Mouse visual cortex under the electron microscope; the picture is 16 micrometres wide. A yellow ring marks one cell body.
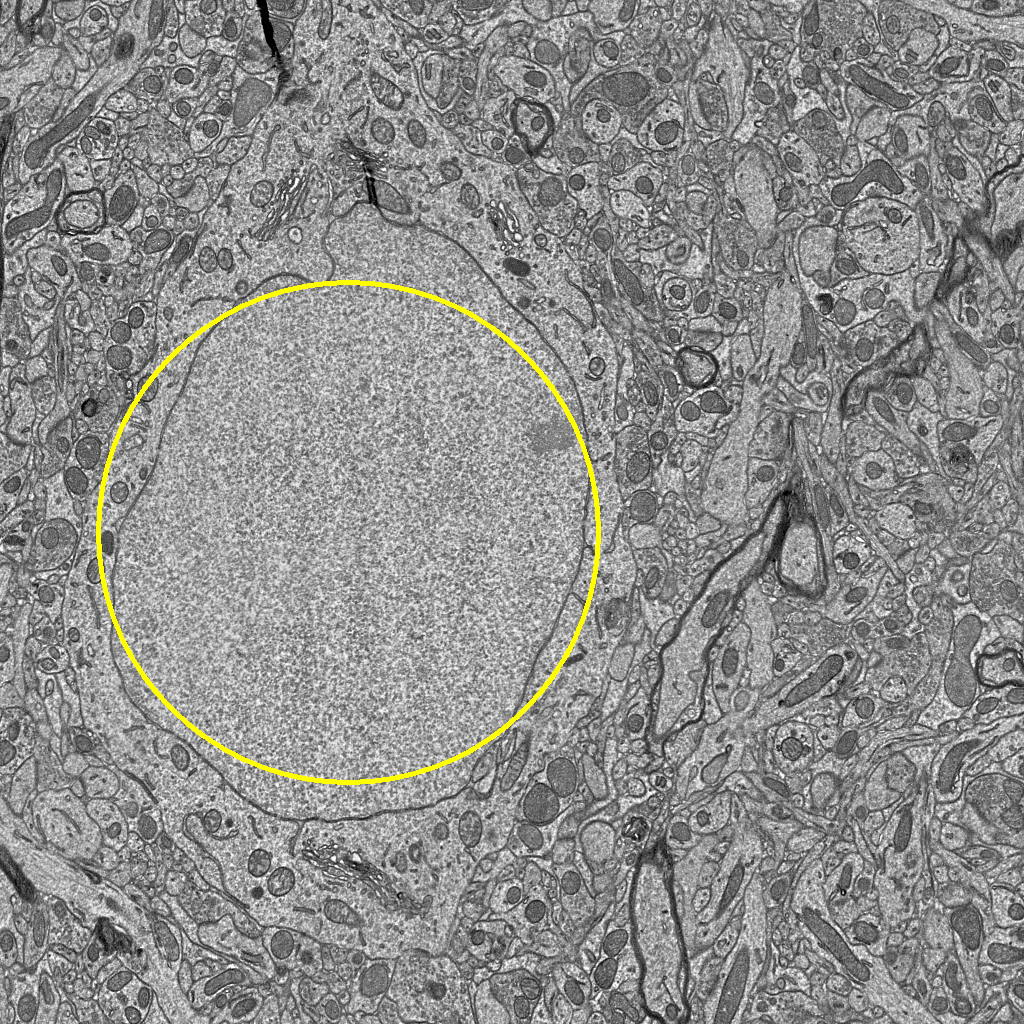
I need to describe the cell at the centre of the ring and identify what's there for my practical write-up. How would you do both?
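Large and nearly round, the nucleus lies wholly within the picture, its envelope smooth, without deep infoldings. No dark, compact nucleolus shows in this section. Golgi stacks sit in the cytoplasm above and below it. It is an excitatory neuron.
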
